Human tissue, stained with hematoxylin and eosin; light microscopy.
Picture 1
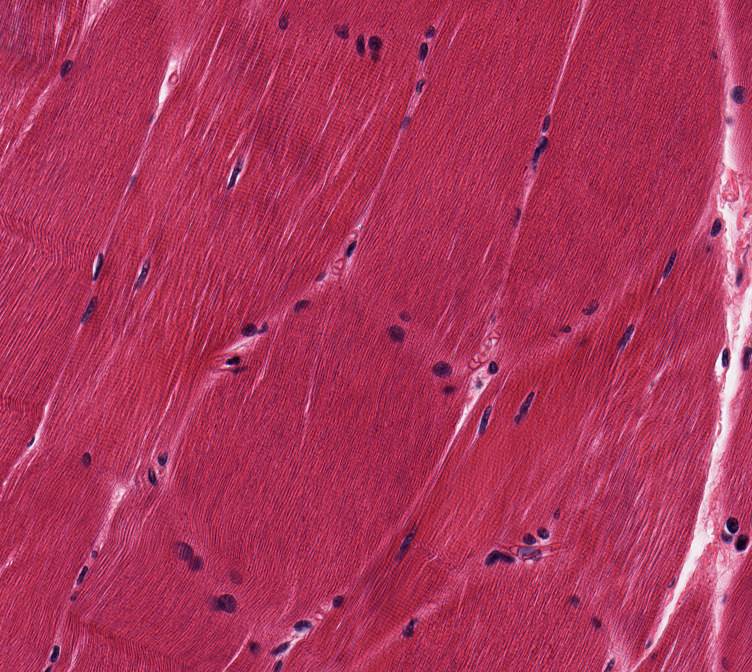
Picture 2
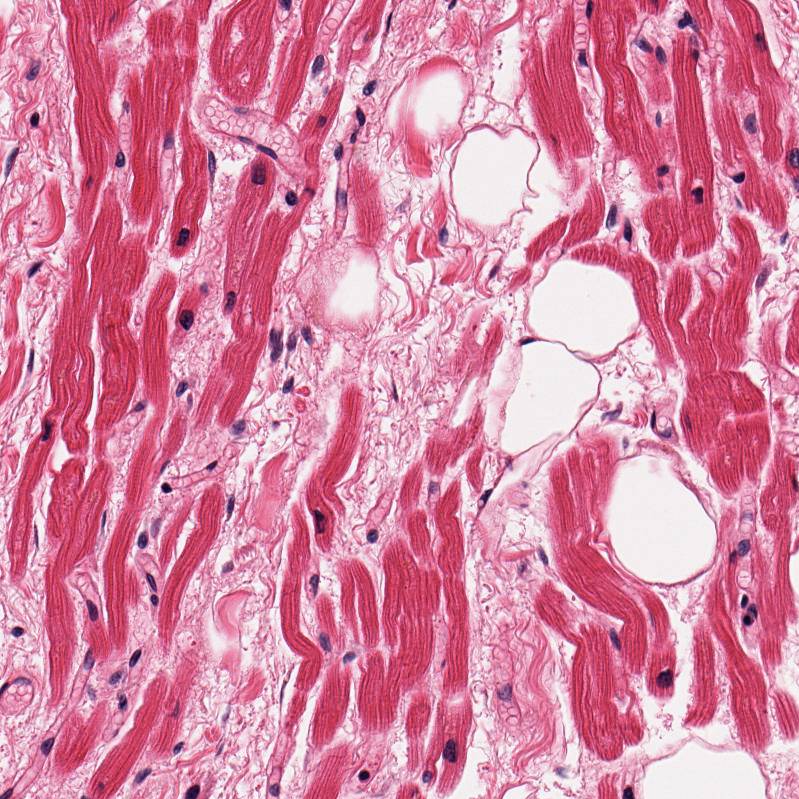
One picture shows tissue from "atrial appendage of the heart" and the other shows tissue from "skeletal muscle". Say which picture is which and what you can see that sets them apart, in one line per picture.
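The field in picture 1 comes from the skeletal muscle. The dark purple, elongated nuclei lie at the edges of the fibres along the thin clefts between them rather than in their centres.
The field in picture 2 comes from the atrial appendage of the heart. The muscle fibres have single oval nuclei placed centrally within the fibre.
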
